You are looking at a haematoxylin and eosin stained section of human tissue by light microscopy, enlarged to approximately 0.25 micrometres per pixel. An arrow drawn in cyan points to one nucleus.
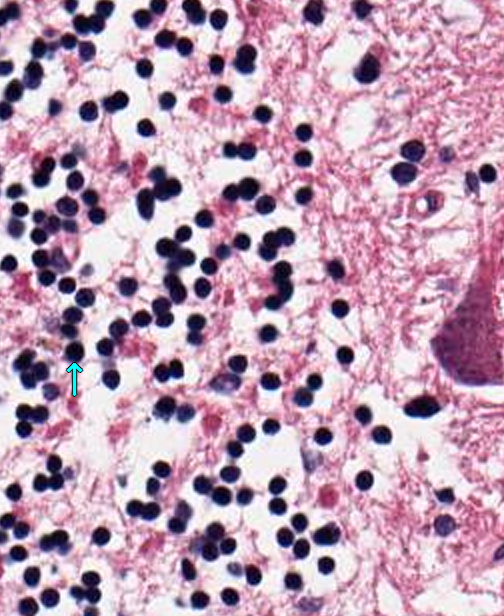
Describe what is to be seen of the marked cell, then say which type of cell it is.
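The nucleus is round and small, about the same size as the many dark nuclei around it. The nucleus is stained very dark and evenly throughout, with no inner detail visible. Almost no cytoplasm can be seen around the nucleus; it borders directly on pale spaces and pink fibrillar material. This is a cerebellar granule cell.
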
